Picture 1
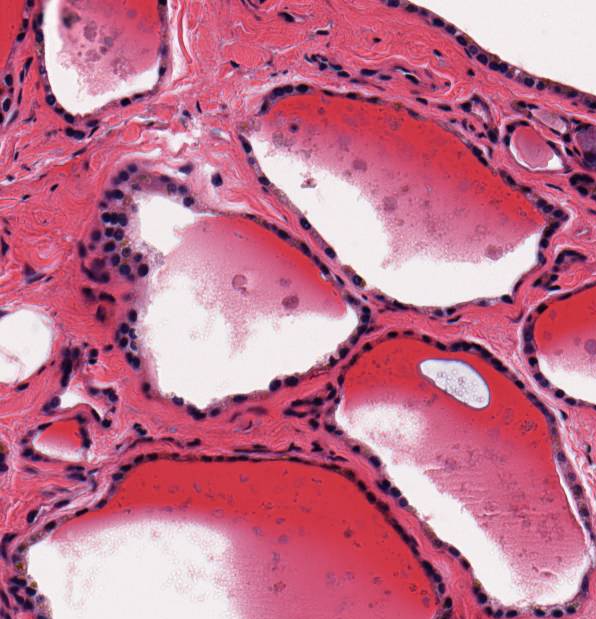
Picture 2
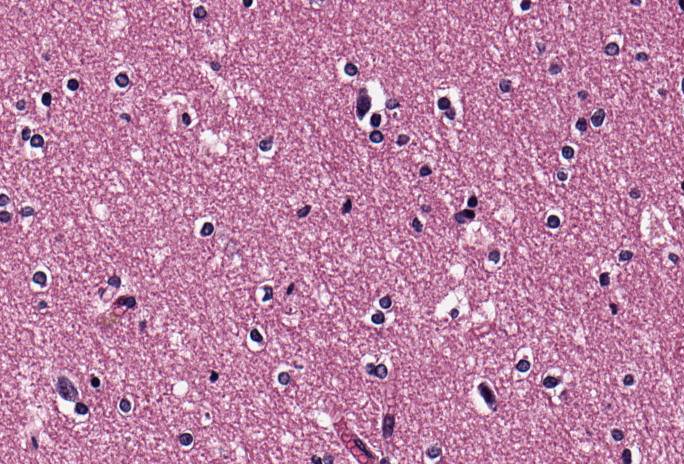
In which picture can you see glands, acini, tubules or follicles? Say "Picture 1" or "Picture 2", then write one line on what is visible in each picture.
Picture 1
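In picture 1: Large, rounded to angular follicles of varying size fill most of the field, packed closely together.
In picture 2: The whole field is a finely fibrillary, granular pink matrix with scattered nuclei and no epithelium or glands.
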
